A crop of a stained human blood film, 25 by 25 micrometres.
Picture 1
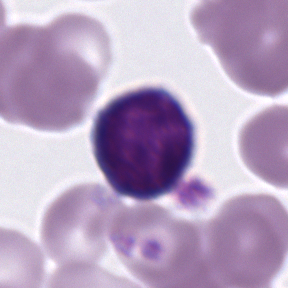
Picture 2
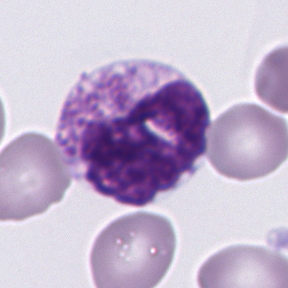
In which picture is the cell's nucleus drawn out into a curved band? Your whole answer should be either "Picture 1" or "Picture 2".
Picture 2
